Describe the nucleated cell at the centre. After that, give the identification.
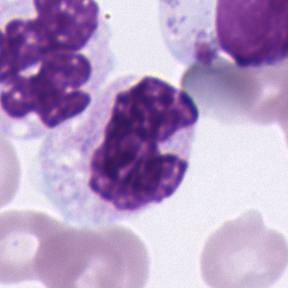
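Nucleus: the notch opens toward the right, and the chromatin is dark purple with paler streaks running through it. Cytoplasm: the widest band lies on the left side of the nucleus, with fine pinkish-purple granules scattered sparsely through it. This is a segmented neutrophil.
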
